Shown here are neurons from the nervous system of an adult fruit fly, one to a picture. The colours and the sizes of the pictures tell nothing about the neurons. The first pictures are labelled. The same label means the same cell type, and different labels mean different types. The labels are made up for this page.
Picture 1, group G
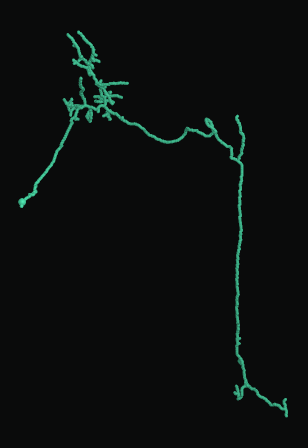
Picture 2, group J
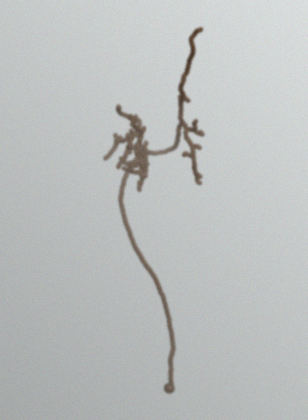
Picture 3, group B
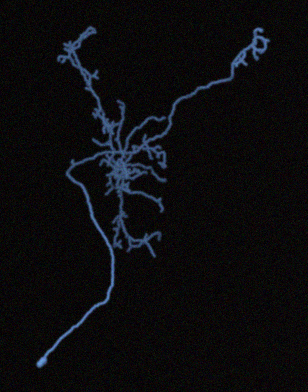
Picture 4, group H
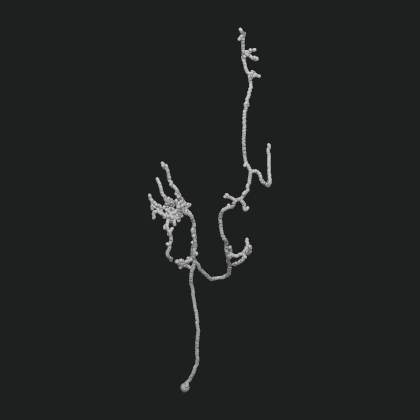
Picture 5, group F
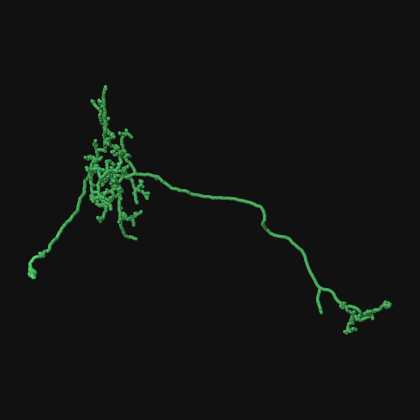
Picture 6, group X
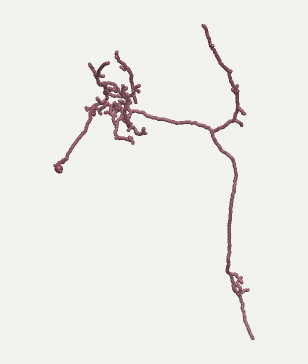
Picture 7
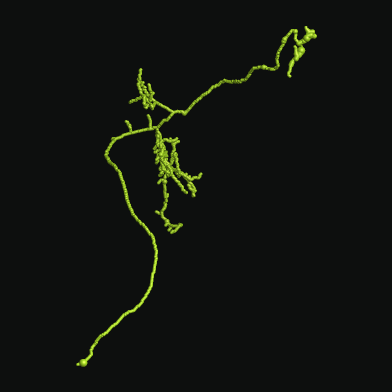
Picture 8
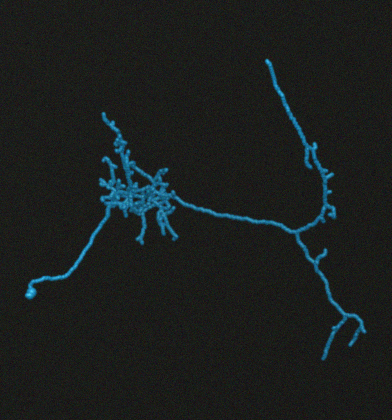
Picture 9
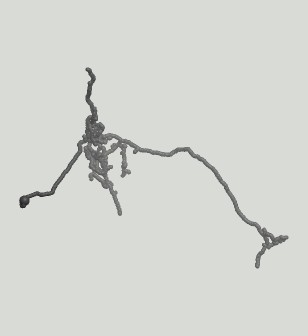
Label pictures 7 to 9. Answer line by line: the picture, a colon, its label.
7: group B
8: group X
9: group F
